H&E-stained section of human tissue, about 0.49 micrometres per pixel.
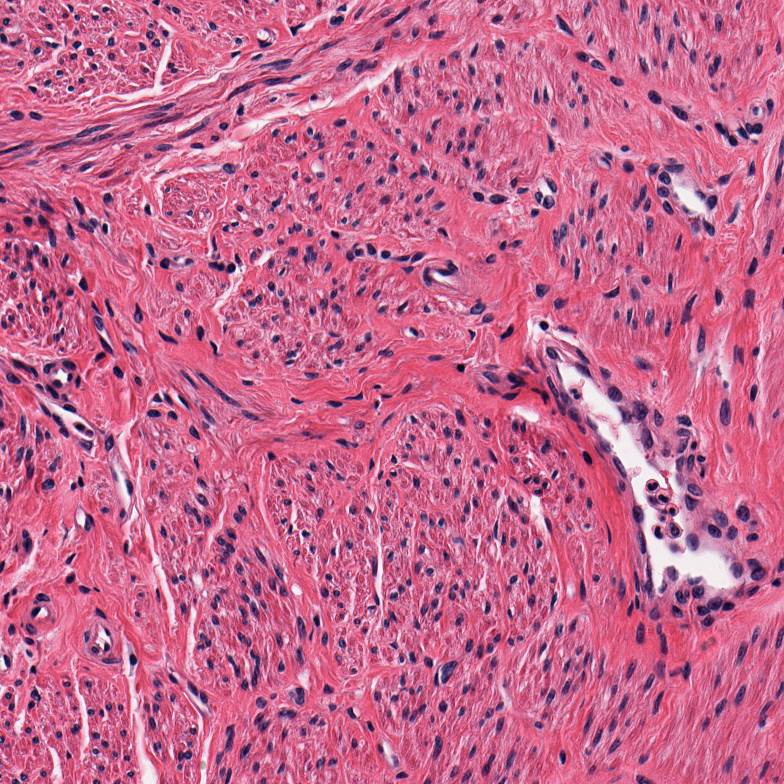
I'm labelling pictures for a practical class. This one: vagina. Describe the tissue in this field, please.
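First, smooth muscle cells across the whole field are grouped in bundles running in several different directions. Second, thin bands of denser pink collagen separate these bundles. Third, no epithelium or glands are present anywhere.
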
